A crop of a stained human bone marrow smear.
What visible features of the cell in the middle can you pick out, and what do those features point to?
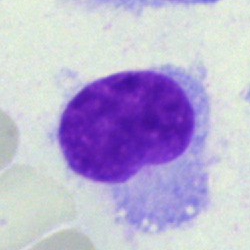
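Notice how the outline is irregular and frayed rather than smooth. The nucleus lies toward the upper left part of the cell, and near the lower edge of the cytoplasm you can pick out a few small clear vacuoles. The cytoplasm shows no coarse coloured granules. This one is a hairy cell.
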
